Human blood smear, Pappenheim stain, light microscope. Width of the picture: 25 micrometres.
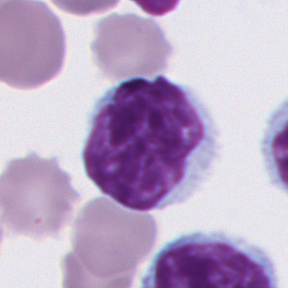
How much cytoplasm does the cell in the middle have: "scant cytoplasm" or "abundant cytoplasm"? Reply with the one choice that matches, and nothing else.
Scant cytoplasm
